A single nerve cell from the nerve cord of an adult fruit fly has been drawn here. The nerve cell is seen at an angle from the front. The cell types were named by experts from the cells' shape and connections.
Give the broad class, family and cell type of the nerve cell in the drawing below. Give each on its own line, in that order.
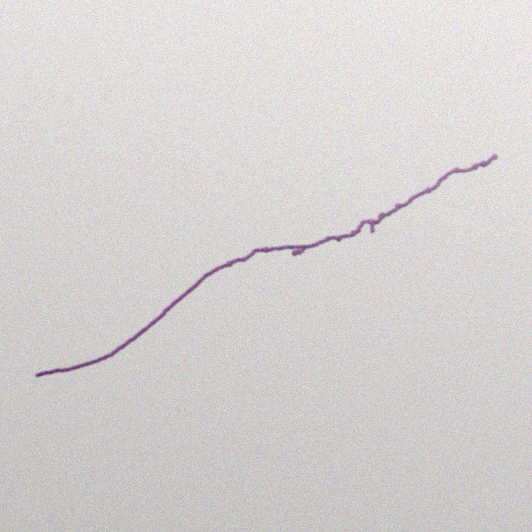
descending neuron
hemilineage LB7
DNge111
